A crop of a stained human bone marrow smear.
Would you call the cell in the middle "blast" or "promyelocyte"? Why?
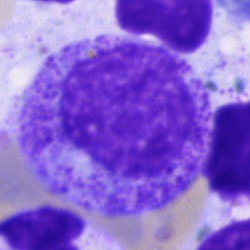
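Promyelocyte, I think. What decides it is the many purple granules scattered throughout the cytoplasm.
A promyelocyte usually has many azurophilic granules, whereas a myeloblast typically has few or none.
Between the granules the cytoplasm is pale bluish-lilac, and the chromatin is finely textured rather than clumped into coarse dark blocks.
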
